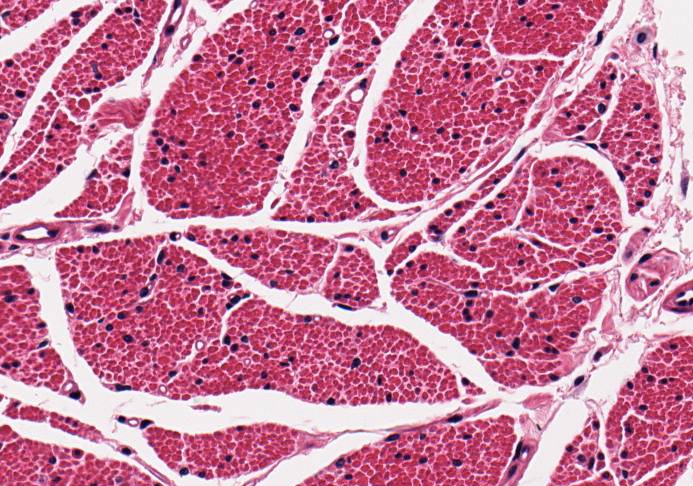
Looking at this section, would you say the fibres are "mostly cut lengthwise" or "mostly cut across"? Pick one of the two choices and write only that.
Mostly cut across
